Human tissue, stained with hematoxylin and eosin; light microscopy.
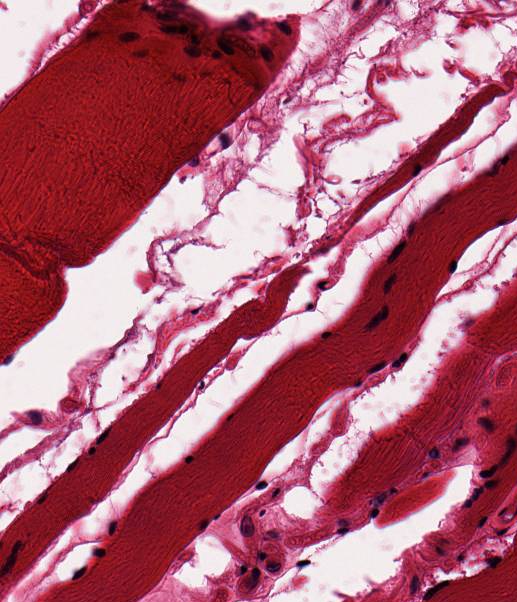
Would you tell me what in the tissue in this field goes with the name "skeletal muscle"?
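This is skeletal muscle, taken point by point. First, the fibres: their cytoplasm is dense and deeply red-staining. Second, the nuclei: dark, elongated, and lying along the fibre edges. Third, the broad fibre in the upper left shows a fine lengthwise fibrillar texture.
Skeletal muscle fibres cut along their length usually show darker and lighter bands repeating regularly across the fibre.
Fourth, loose, wispy, pale pink connective tissue lies between the fibres.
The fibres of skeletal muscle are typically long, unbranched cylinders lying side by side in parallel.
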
